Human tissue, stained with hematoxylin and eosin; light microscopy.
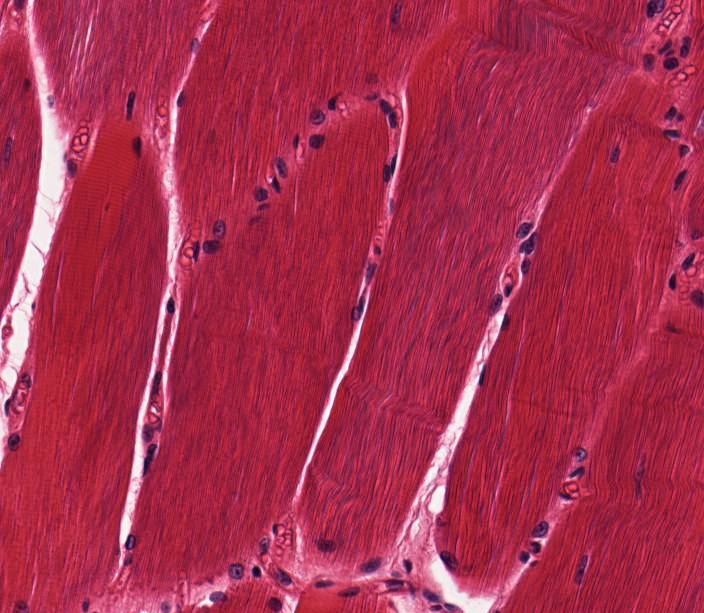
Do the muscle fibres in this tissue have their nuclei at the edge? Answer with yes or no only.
Yes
